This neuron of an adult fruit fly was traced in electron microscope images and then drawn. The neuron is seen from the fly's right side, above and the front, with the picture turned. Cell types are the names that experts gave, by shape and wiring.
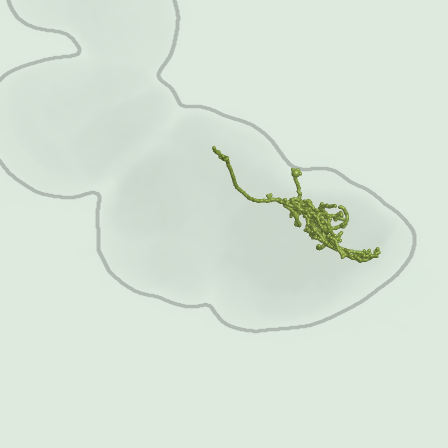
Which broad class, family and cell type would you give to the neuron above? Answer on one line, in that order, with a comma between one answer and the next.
central-brain intrinsic neuron, hemilineage VLPp&l1_posterior, PLP169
